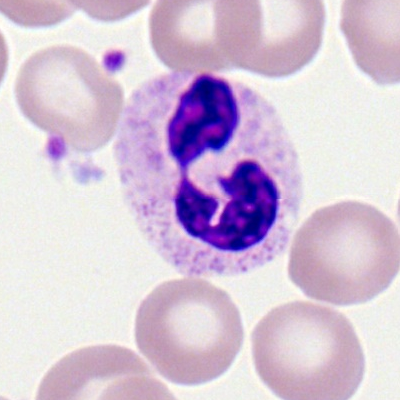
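Segmented neutrophil, the central cell. Its nucleus is divided into two lobes, joined to each other by a thin strand. The chromatin is dense, clumped and dark purple. Fine lilac granules are scattered through the cytoplasm.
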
